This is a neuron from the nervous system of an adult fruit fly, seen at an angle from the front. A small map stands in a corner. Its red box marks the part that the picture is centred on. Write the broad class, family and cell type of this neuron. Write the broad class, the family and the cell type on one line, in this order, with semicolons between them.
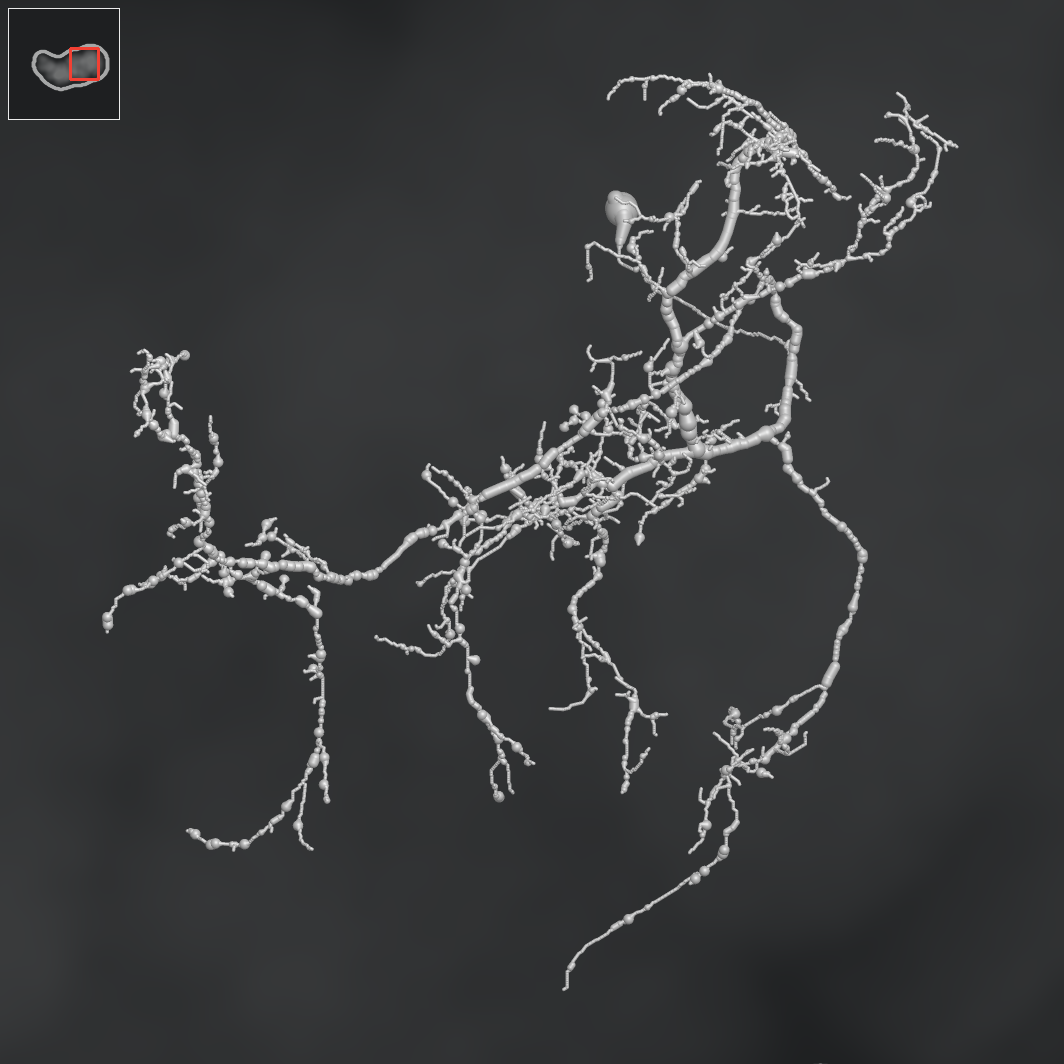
central-brain intrinsic neuron; hemilineage DL1_ventral; SIP110m_b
